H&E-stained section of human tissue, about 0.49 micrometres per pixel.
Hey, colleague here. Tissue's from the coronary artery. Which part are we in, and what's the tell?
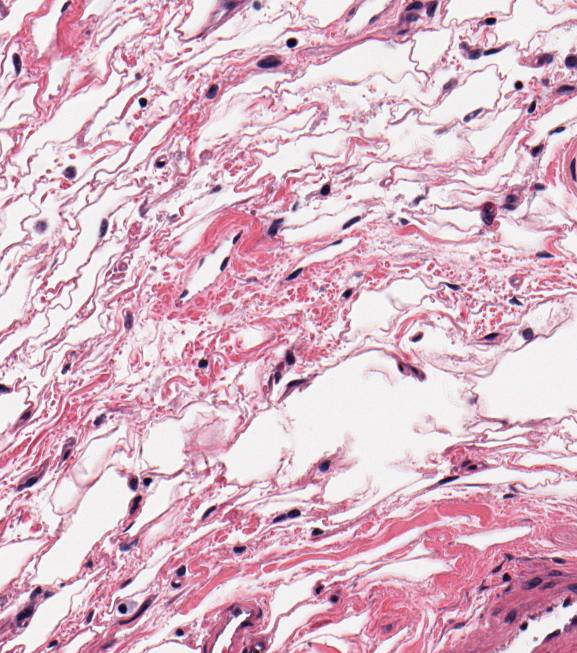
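Tunica adventitia. Sparse fibroblasts, dark spindle-shaped nuclei, scattered along the fibres.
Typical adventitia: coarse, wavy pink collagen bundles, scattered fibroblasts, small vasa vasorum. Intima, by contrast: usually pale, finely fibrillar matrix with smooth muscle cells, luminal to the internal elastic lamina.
Large irregular empty space right of centre, lower half. Denser, more deeply eosinophilic band along bottom right. No epithelium.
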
